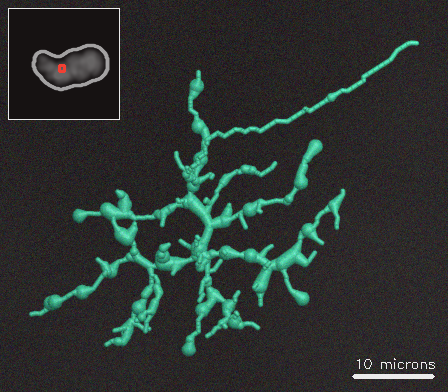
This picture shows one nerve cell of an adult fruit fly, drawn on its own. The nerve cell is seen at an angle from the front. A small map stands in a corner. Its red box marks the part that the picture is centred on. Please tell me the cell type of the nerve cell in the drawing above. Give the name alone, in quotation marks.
"Dm15"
